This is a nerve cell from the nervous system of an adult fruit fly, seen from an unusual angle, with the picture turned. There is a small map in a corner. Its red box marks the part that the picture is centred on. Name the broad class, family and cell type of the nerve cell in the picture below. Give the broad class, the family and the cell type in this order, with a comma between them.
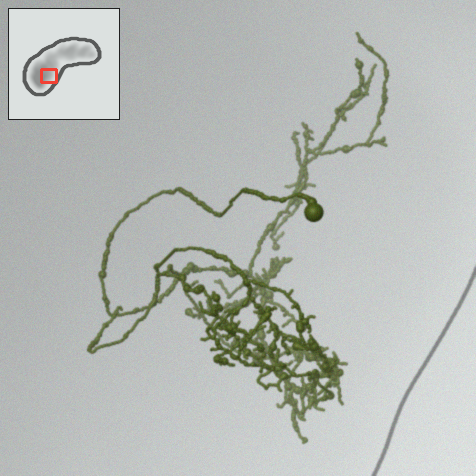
central-brain intrinsic neuron, hemilineage SLPal1, SLP006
